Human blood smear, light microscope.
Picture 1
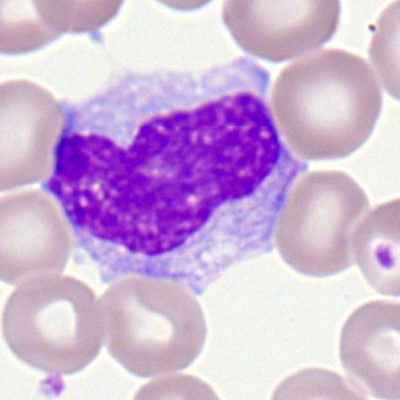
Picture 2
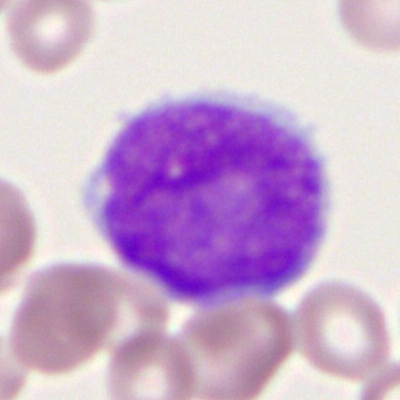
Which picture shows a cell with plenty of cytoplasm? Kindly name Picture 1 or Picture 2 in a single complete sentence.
Picture 1 contains a cell with a broad area of cytoplasm.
